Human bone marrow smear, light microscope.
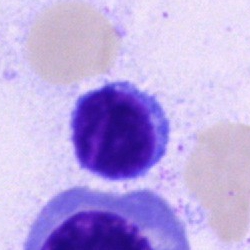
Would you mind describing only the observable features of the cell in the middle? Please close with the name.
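Round in outline, the cell has dark purple, dense chromatin. Its cytoplasm is a thin blue rim, widest on the right side, and no granules are seen in it. This is a lymphocyte.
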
